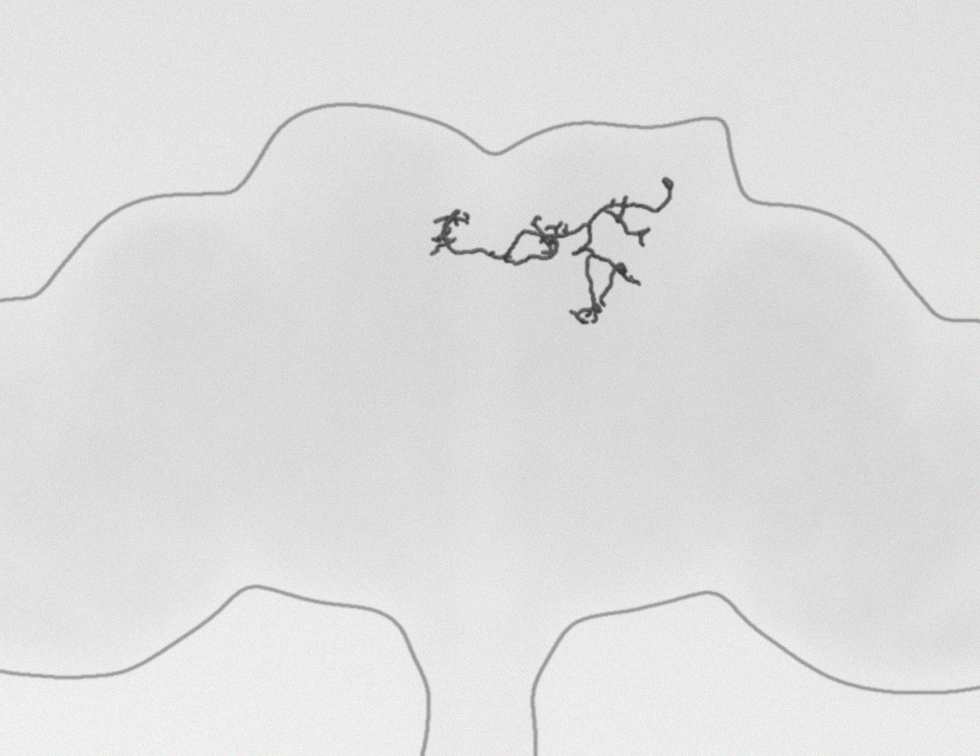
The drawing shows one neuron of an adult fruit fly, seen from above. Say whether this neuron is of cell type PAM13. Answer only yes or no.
no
